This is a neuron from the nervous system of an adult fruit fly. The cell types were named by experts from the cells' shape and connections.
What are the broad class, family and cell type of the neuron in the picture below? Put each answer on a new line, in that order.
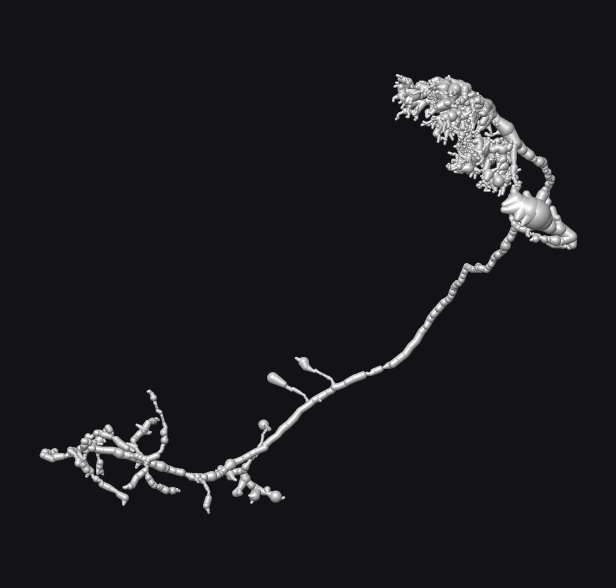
central-brain intrinsic neuron
hemilineage ALad1
VP2_adPN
